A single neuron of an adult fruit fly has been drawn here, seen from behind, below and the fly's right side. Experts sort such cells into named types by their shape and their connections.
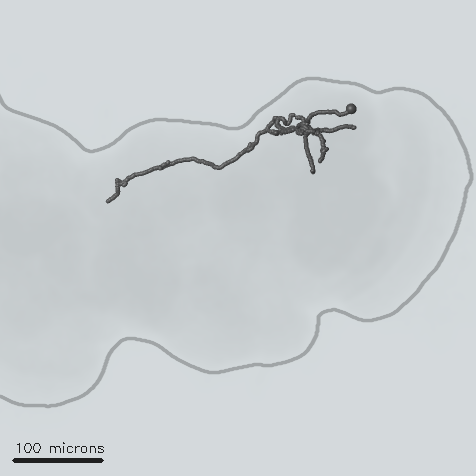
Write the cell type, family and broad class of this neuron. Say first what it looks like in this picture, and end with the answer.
The cell body can be seen at the upper right of the picture. From left to right in the picture it spans about 300 microns. Its cell type is CB2870. The family is hemilineage LHp2. It is a central-brain intrinsic neuron.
